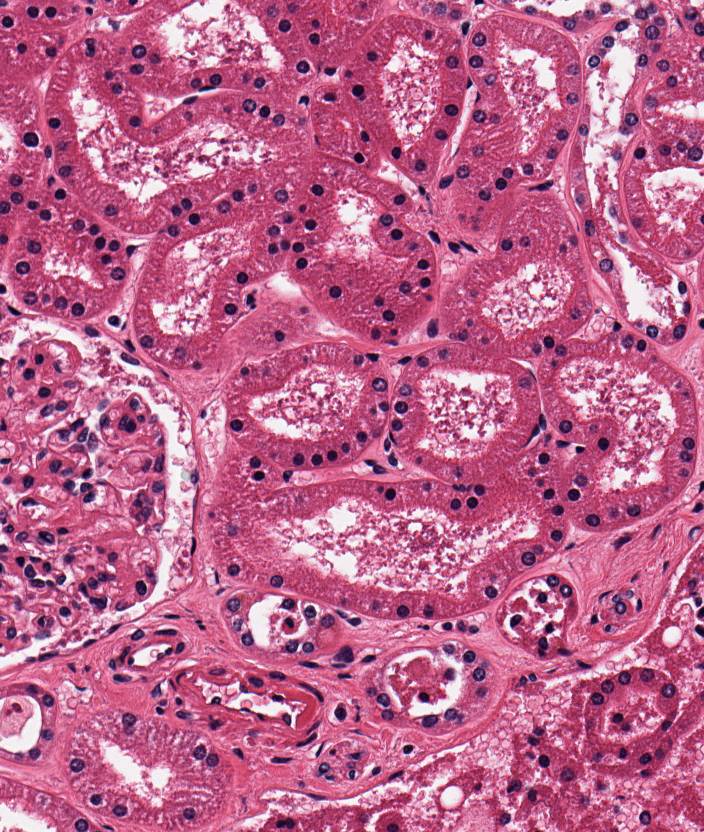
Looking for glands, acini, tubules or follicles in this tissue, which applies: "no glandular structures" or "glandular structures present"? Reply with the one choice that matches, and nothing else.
Glandular structures present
